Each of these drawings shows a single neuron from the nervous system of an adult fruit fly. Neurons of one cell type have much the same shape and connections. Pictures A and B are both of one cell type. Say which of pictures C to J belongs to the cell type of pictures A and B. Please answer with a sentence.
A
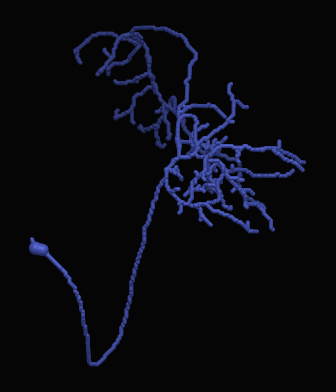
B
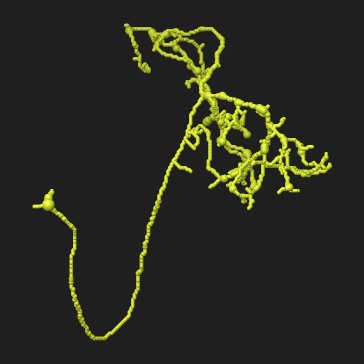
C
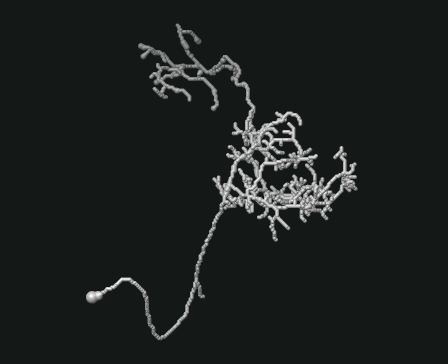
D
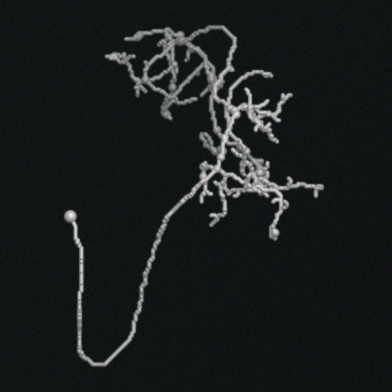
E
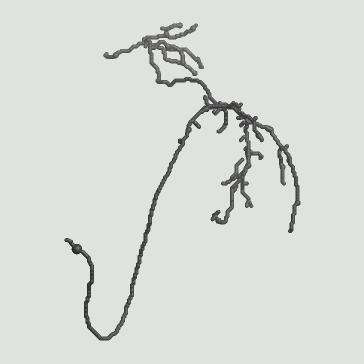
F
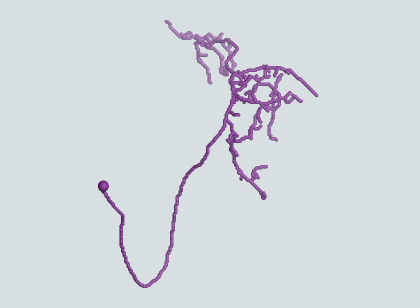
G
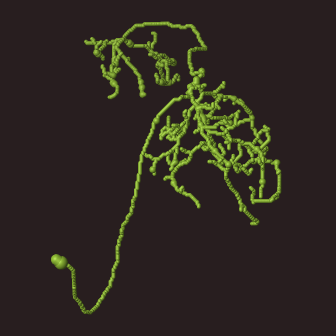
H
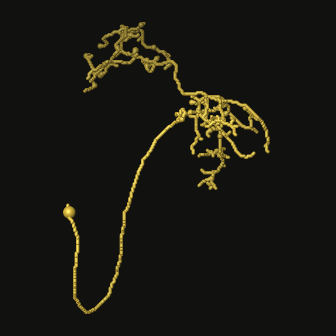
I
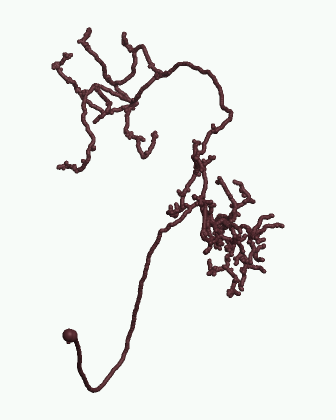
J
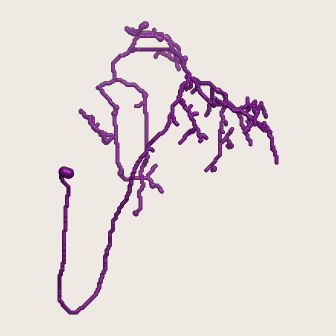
Picture D is of the same cell type.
